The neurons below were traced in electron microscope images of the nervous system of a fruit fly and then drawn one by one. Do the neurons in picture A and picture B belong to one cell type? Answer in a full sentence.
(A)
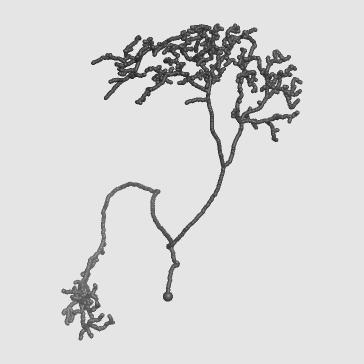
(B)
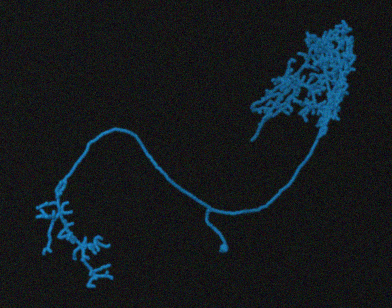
They are of the same cell type.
